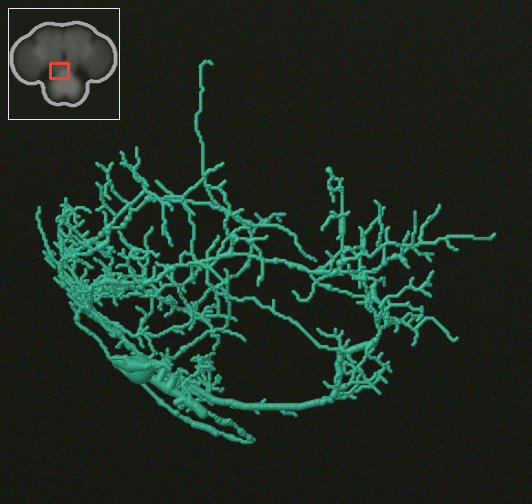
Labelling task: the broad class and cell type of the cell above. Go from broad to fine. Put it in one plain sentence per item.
A motor neuron of the brain, type MN4b.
